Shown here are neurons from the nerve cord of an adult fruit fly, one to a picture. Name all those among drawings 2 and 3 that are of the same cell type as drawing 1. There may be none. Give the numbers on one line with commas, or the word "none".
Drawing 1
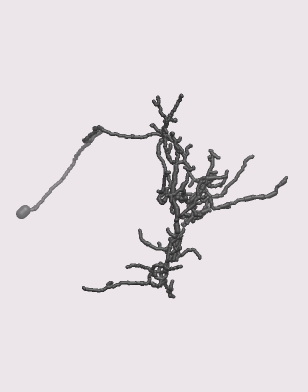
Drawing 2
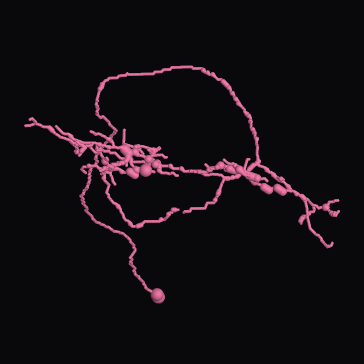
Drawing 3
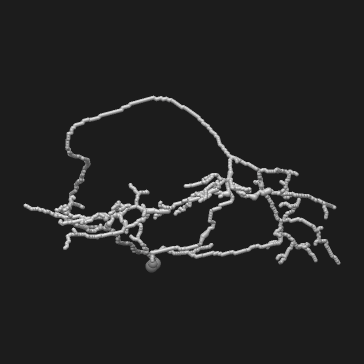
none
